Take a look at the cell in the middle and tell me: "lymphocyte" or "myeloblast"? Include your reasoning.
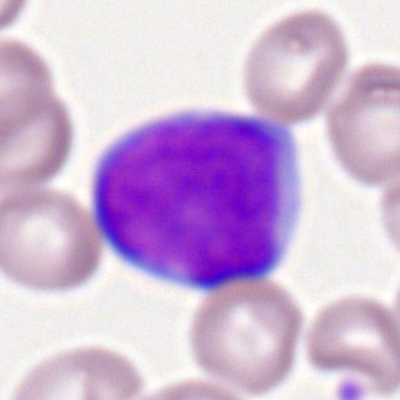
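Verdict: myeloblast over lymphocyte. Chromatin finely textured, purple, no coarse dark clumps.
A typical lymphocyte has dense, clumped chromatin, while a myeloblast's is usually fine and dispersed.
Nucleus a single unlobed mass filling nearly the whole cell; thin cytoplasmic rim, slightly wider along the right edge.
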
